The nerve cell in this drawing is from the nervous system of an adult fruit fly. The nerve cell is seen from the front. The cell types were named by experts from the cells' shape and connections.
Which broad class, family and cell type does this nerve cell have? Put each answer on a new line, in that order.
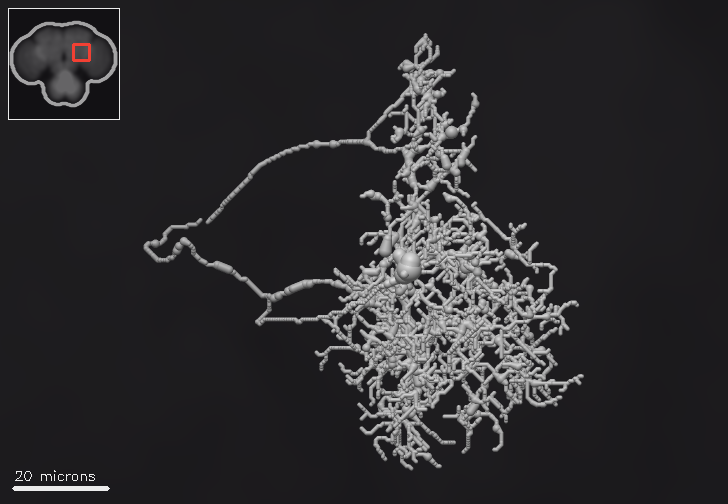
central-brain intrinsic neuron
hemilineage LALa1_anterior
AVLP090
